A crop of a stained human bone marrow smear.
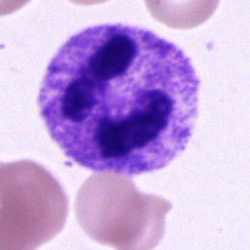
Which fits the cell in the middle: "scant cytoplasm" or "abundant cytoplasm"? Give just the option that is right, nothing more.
Abundant cytoplasm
